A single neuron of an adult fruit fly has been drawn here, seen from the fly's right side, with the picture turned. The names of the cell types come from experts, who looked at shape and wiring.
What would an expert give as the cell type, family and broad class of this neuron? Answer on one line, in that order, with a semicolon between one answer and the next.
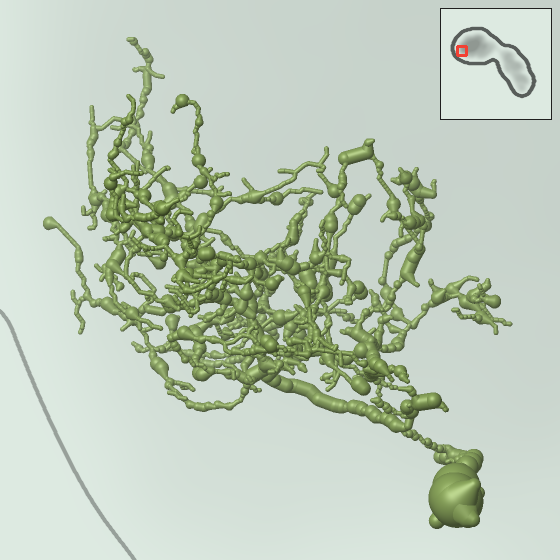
SMP535; hemilineage SMPpd2; central-brain intrinsic neuron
